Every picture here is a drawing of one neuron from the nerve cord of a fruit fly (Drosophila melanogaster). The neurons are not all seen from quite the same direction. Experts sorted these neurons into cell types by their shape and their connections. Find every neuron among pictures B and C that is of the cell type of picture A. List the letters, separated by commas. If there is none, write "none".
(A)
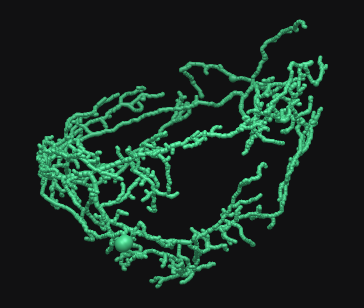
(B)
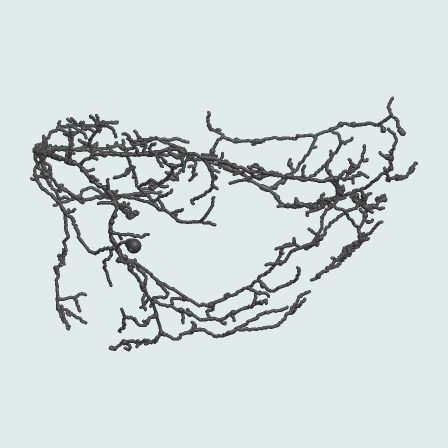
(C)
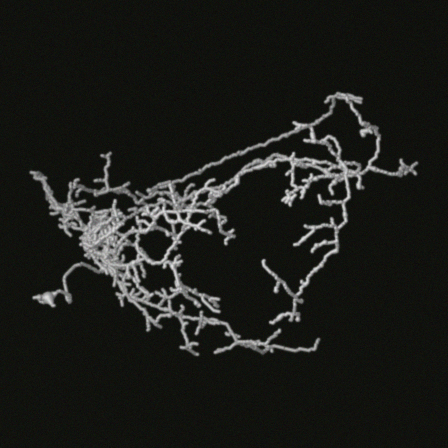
B, C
